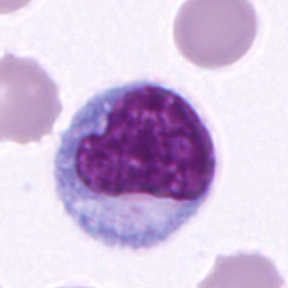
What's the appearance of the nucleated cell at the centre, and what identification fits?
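See that shallow notch in the upper left edge of the nucleus? The cytoplasm's a pale greyish blue, with its widest band sitting below the nucleus. A few fine, faint purplish dots lie in there too, below the nucleus. So that's a plasma cell.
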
